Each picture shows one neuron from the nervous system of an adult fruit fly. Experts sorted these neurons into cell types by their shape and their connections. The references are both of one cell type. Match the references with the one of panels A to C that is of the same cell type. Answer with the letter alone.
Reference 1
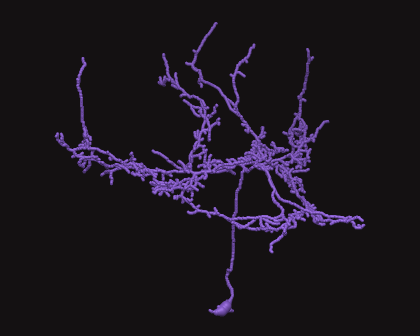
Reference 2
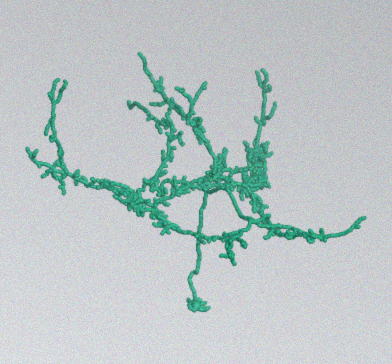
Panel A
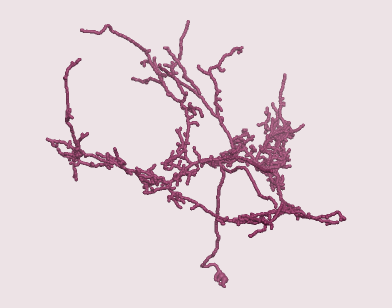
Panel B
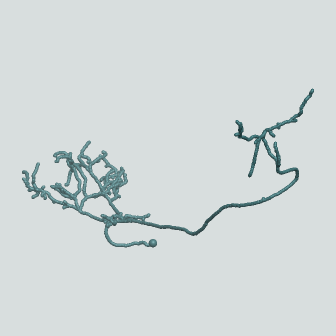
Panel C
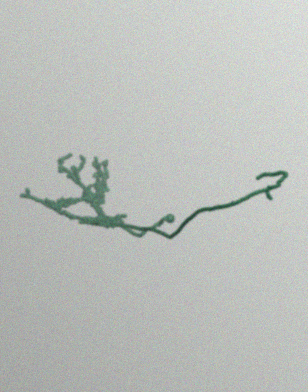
A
